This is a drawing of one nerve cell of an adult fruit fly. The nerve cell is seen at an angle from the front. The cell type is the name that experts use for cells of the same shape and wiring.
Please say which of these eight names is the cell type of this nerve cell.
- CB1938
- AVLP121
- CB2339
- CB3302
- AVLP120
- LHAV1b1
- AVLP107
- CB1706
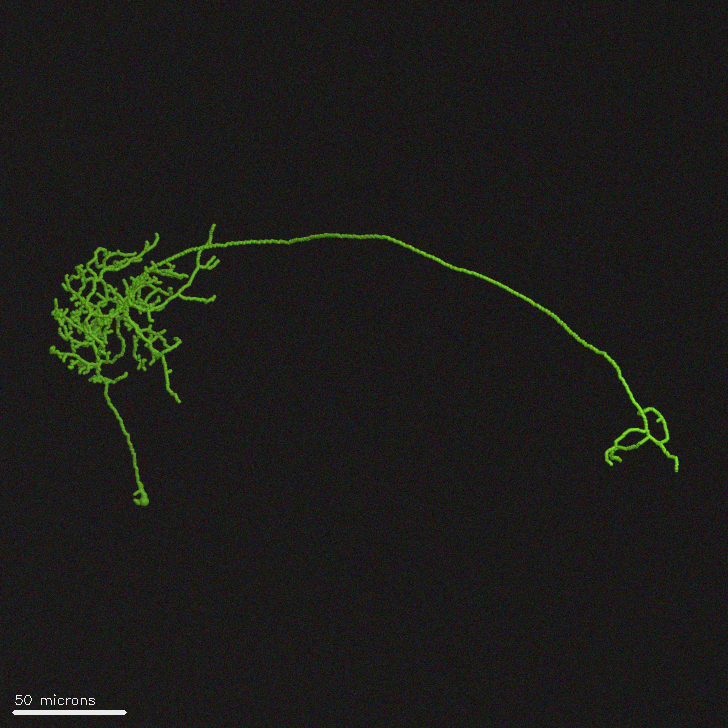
CB2339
